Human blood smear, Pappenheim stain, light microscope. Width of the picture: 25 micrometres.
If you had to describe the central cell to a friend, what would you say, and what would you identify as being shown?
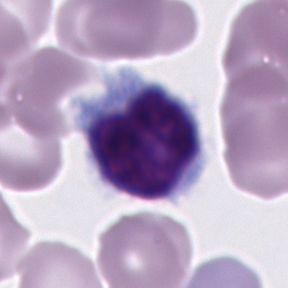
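Look at the edge first: it's fringed with lots of fine, hair-like projections. They're longest and most crowded on the upper-left side. The nucleus is roughly round, with a shallow notch at its top edge. There aren't any granules in the cytoplasm. That's a hairy cell.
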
